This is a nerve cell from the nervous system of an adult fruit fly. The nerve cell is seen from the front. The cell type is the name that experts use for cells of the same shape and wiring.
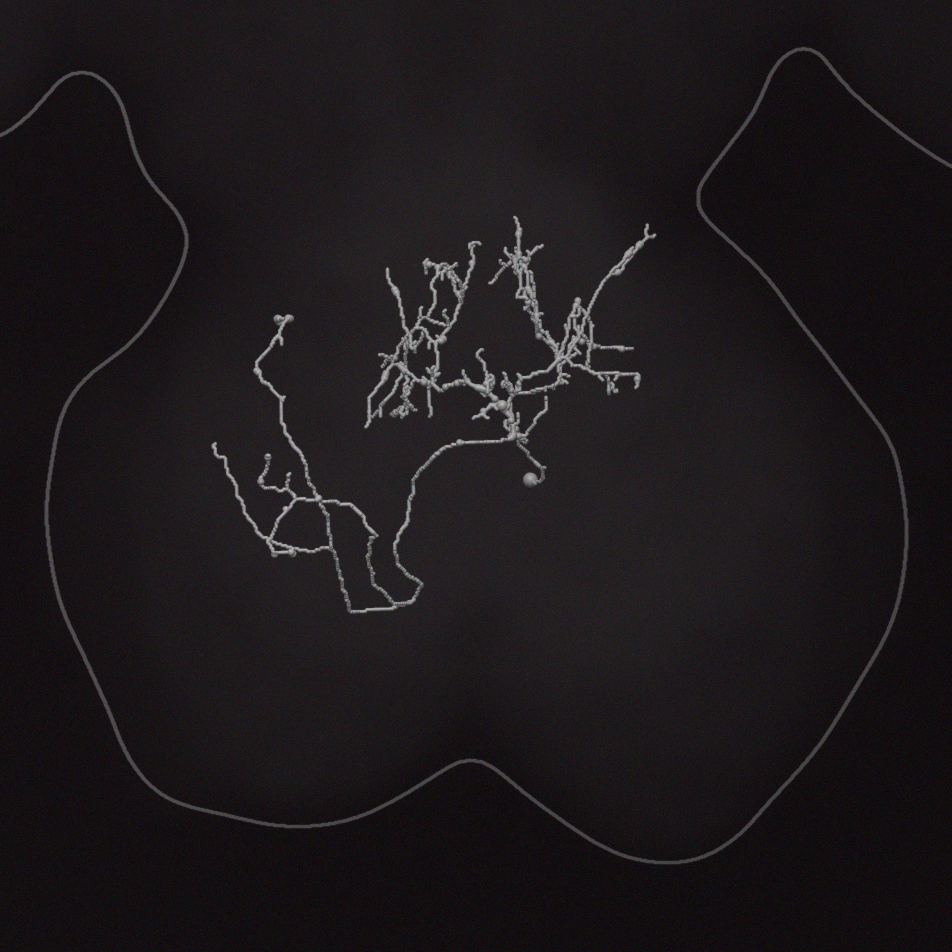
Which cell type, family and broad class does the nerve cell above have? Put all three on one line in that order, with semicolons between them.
IN12B054; hemilineage 12B; nerve-cord intrinsic neuron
